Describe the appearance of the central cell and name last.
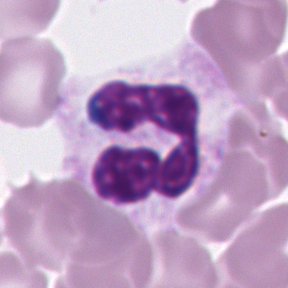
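The nuclear lobes form a curve open toward the left, and their chromatin is dark purple and coarsely clumped. The cytoplasm is abundant and pale pinkish-lilac, holding fine, faint lilac granules. This is a segmented neutrophil.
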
